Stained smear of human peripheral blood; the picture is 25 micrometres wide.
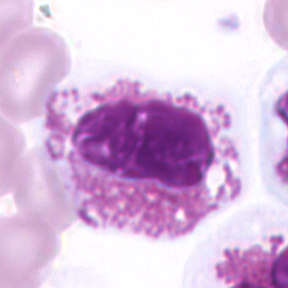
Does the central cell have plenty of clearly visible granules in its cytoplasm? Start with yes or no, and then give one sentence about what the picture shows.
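Yes. The cytoplasm is densely packed with coarse granules.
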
